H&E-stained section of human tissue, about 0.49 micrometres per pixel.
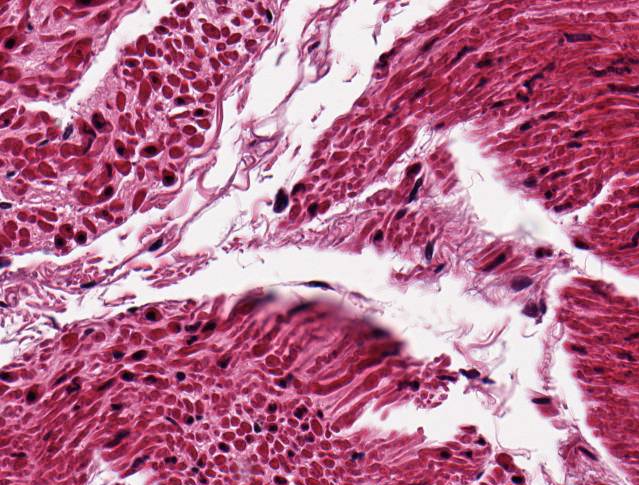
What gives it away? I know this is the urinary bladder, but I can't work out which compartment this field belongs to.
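Smooth muscle forms this field, in densely cellular pink bundles separated by irregular white clefts. Upper and lower left show cells cut across: small round pink profiles, many with one dark central nucleus. Upper right, cells run lengthwise as elongated spindle-shaped profiles.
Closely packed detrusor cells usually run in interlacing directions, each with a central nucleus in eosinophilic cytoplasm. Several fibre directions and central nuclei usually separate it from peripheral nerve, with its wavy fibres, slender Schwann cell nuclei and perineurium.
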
